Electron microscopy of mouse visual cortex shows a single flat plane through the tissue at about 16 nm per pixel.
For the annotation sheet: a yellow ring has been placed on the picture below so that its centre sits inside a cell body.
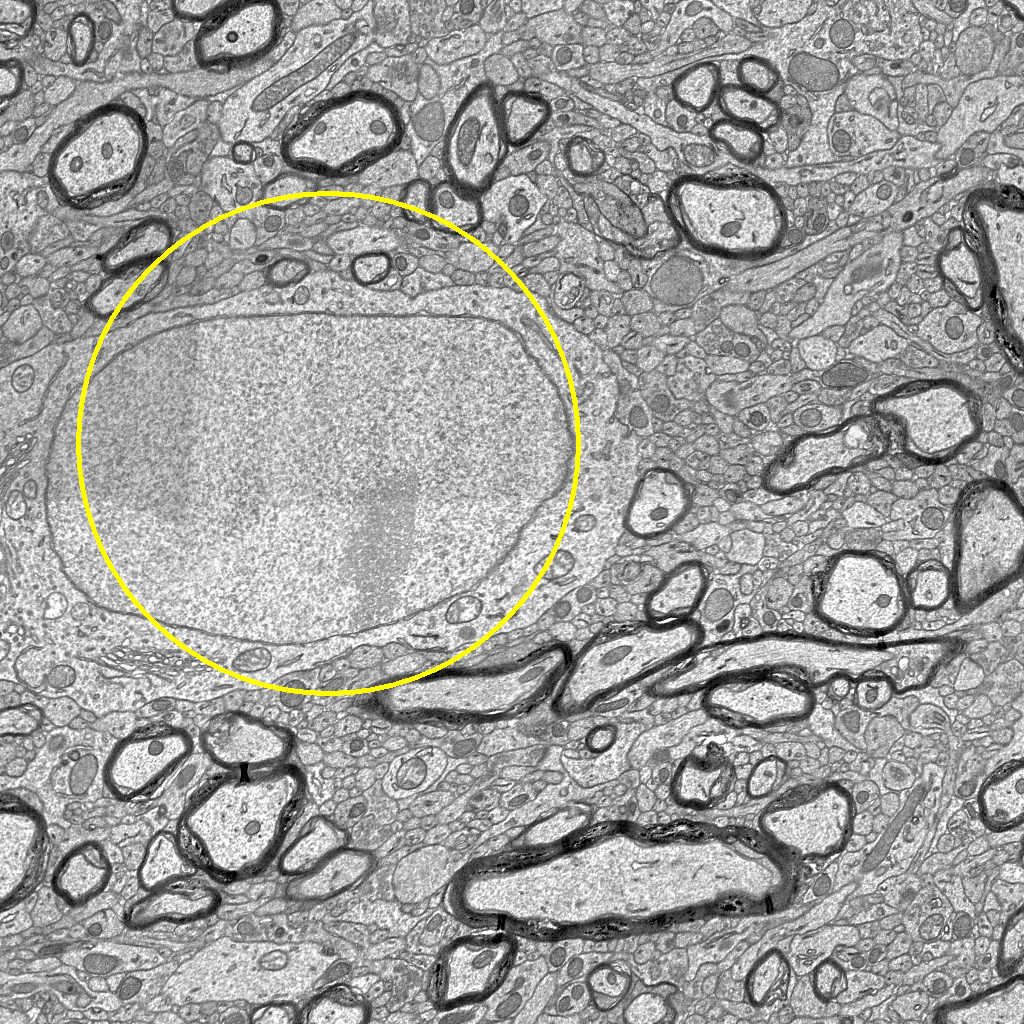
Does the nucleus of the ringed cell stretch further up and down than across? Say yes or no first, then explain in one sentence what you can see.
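No. The nucleus is a large oval, clearly wider than it is tall.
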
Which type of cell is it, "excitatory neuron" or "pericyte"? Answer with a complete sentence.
The cell at the ring's centre is an excitatory neuron.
